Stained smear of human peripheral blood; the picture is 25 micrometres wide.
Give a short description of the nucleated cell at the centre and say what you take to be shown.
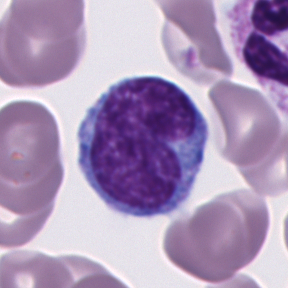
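The cell measures about 12 micrometres across, and its nucleus fills about 70% of the cell's area. A notch is cut into the right side of the nucleus. The chromatin is coarse and clumped, with paler streaks between the clumps. Beside the nuclear notch the cytoplasm is paler, and no vacuoles are present in it. The cell is a monocyte.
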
